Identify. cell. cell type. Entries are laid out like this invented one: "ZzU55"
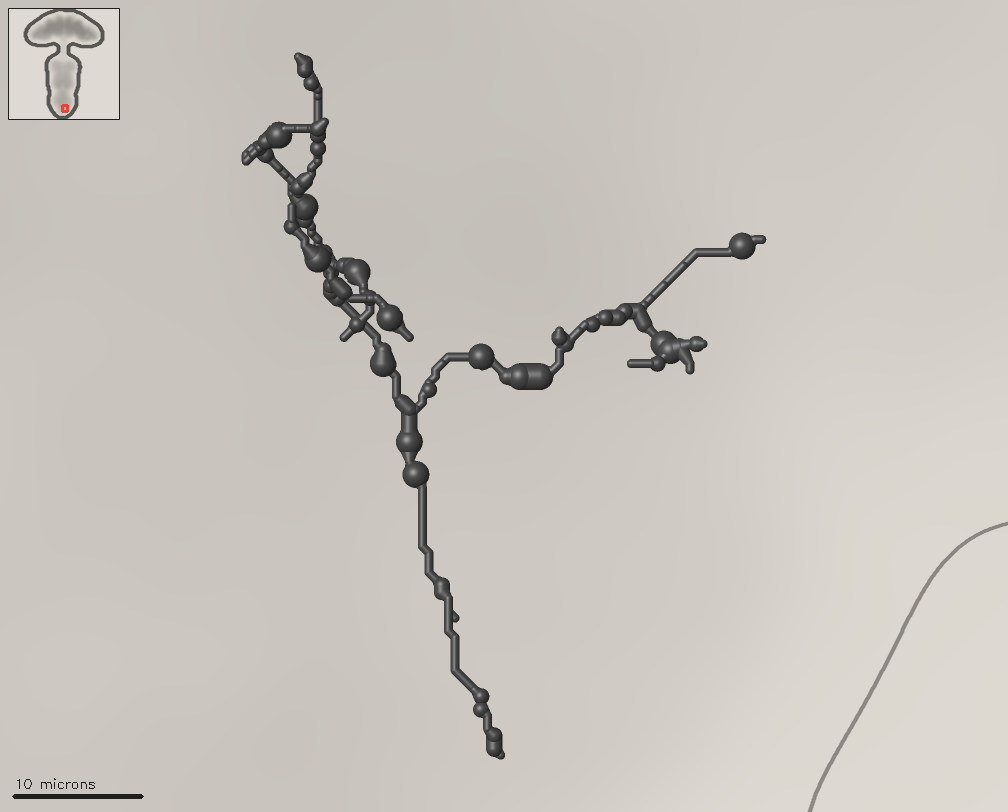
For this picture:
"SNta38"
